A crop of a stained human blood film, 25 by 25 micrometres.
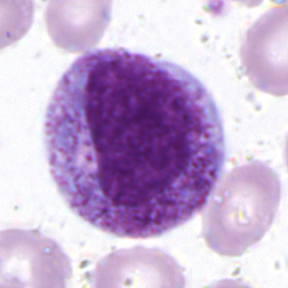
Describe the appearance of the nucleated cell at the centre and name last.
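First, the nucleus lies off-centre toward the right of the cell. Second, no distinct nucleoli are visible within it. Third, many reddish-purple granules crowd the cytoplasm. Fourth, a paler, less granular patch of cytoplasm lies beside the left edge of the nucleus. This cell is a promyelocyte.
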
